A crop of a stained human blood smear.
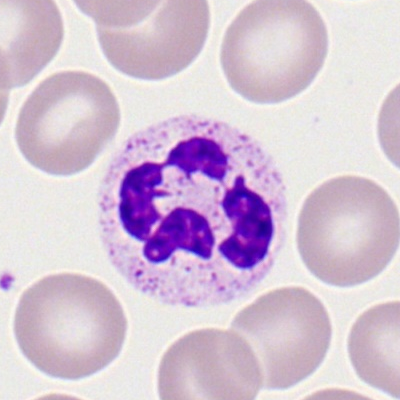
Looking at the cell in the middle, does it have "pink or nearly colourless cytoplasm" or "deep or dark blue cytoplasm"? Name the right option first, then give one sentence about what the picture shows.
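Pink or nearly colourless cytoplasm. The cytoplasm is plentiful and pale pink.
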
